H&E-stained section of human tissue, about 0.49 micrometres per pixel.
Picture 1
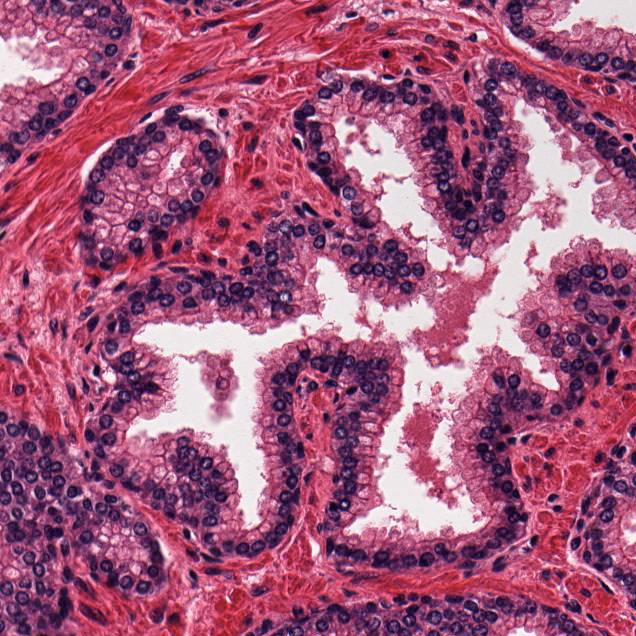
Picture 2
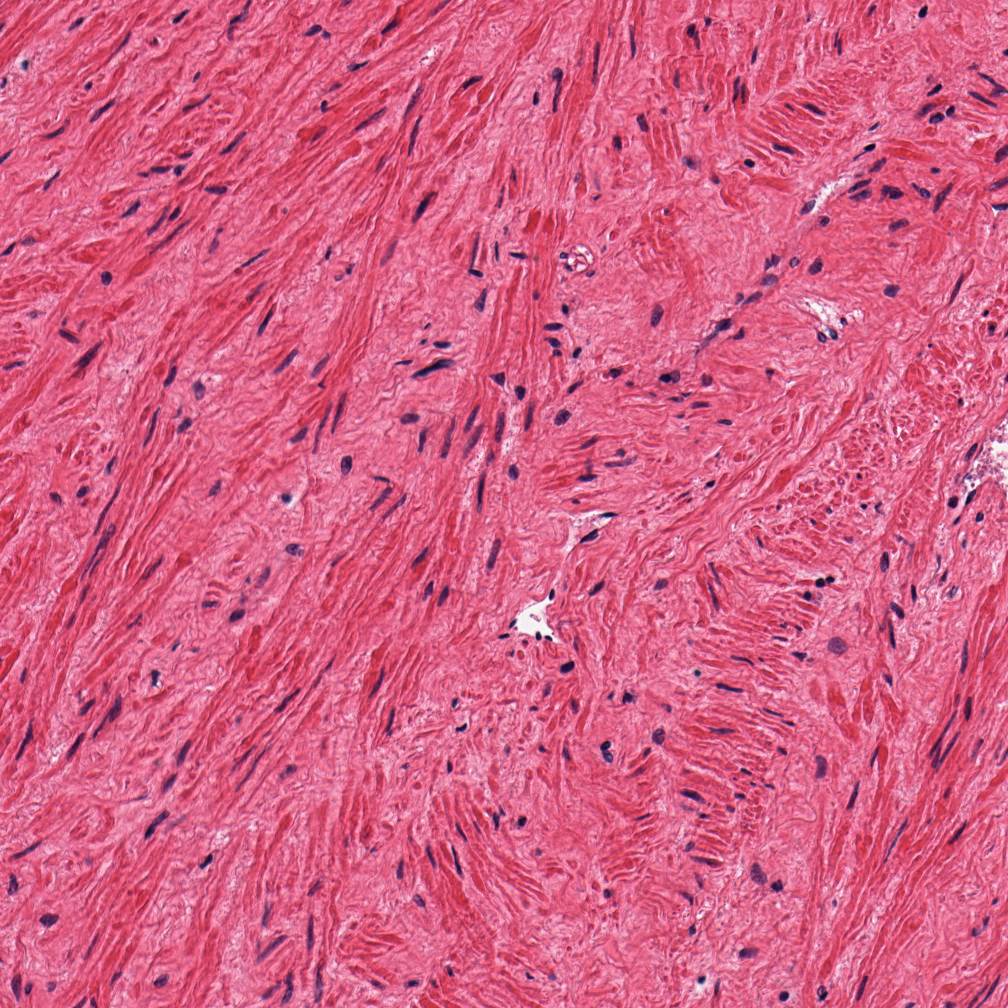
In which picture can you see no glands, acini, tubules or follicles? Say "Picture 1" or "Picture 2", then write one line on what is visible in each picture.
Picture 2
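What picture 1 shows: Glands with irregular, branching lumens fill most of the field and are separated by bands of stroma.
What picture 2 shows: The whole field is made of interlacing bundles of spindle-shaped cells, with no epithelium or glands anywhere.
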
